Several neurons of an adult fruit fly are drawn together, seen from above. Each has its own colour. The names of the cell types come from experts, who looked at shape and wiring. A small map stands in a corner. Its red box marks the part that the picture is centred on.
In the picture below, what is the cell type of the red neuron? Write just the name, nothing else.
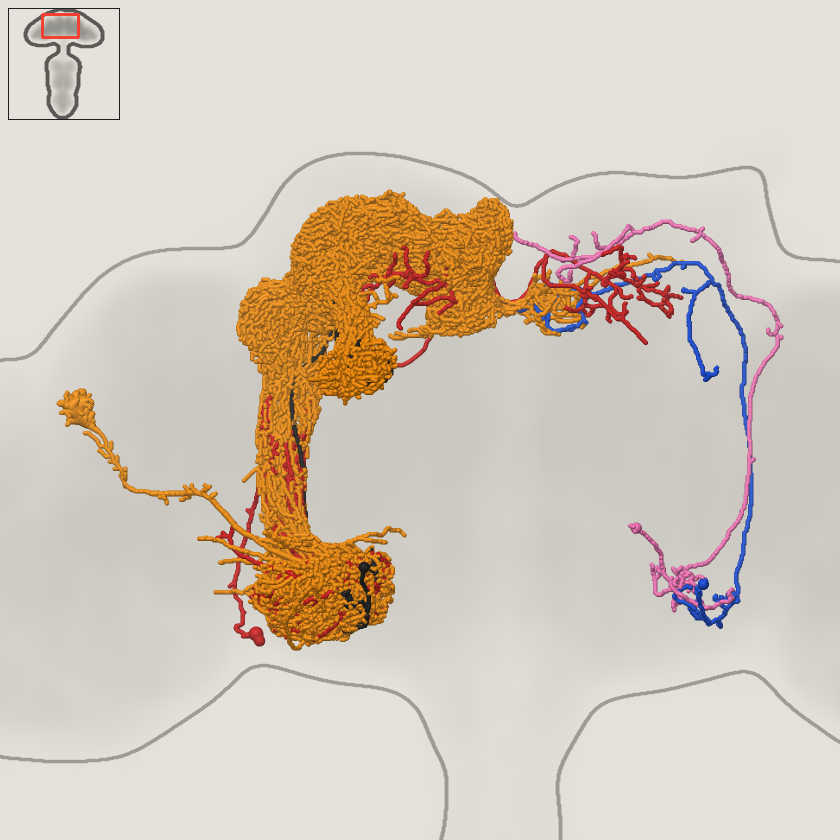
MBON22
